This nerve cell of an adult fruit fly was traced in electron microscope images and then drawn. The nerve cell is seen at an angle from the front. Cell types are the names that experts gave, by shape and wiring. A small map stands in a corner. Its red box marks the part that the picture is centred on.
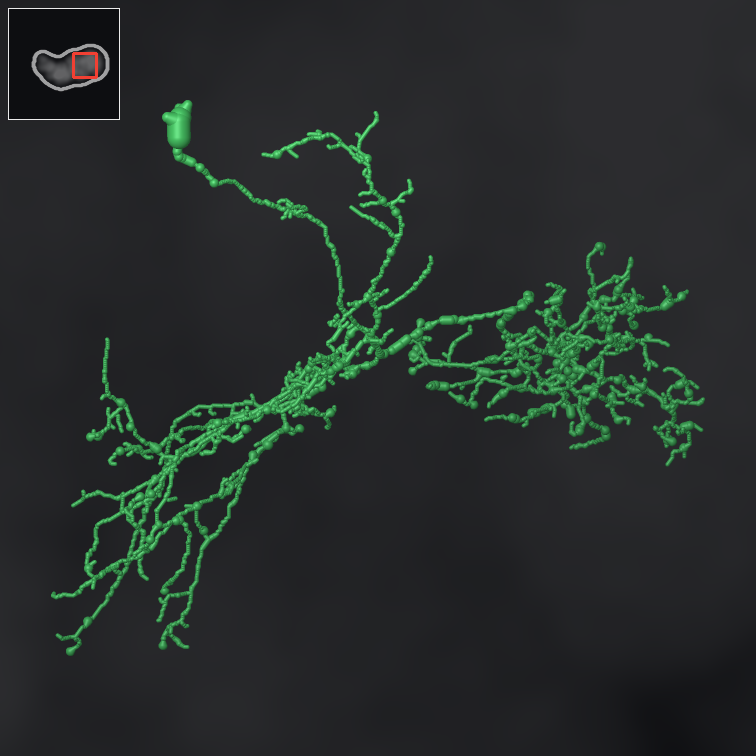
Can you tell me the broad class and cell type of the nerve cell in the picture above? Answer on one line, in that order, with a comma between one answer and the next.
central-brain intrinsic neuron, LAL042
